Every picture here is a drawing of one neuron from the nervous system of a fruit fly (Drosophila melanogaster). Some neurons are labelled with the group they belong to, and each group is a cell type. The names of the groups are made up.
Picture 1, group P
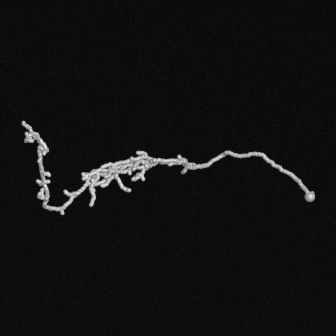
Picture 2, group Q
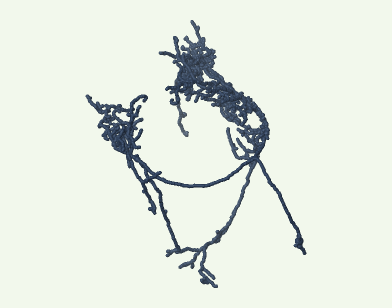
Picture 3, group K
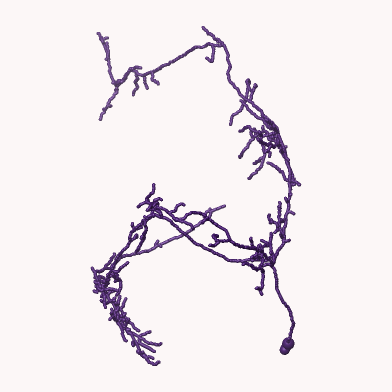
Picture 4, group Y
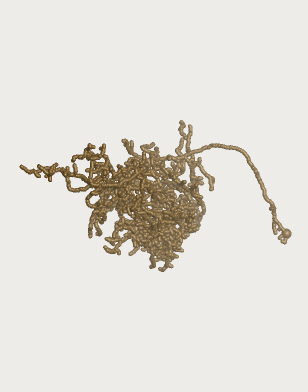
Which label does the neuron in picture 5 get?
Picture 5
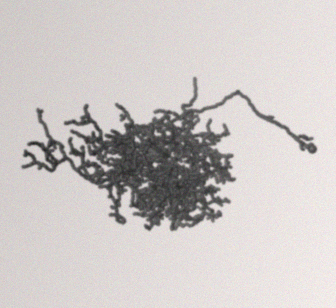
group Y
